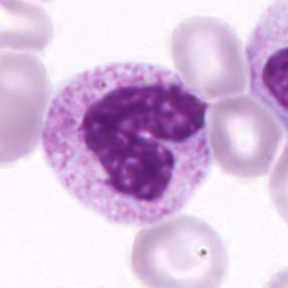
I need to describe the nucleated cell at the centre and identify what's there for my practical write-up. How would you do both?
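Nucleus: no nucleoli visible. Cytoplasm: pale pink-lilac, not blue; fine pink-violet granules scattered evenly throughout; no vacuoles. Cell: band neutrophil.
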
